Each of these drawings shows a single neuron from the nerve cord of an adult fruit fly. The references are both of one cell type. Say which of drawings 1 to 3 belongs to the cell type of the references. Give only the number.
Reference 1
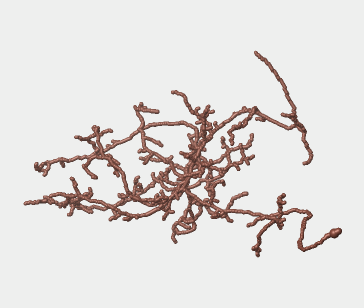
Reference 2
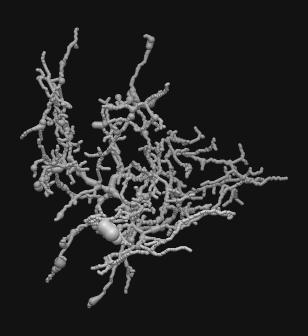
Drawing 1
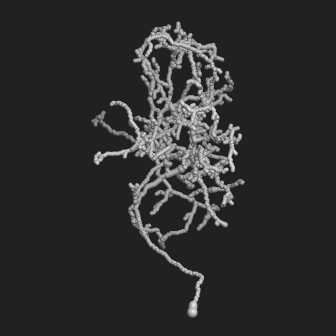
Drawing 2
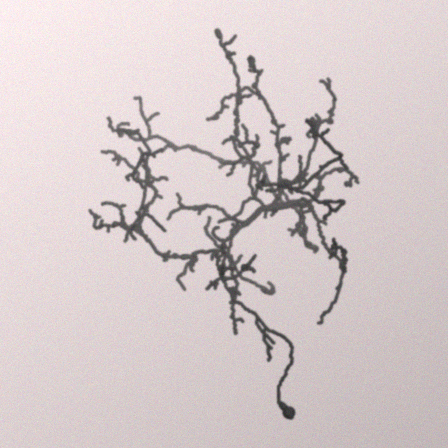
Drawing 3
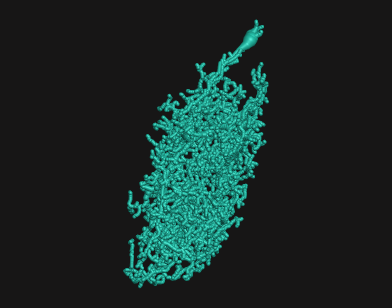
2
